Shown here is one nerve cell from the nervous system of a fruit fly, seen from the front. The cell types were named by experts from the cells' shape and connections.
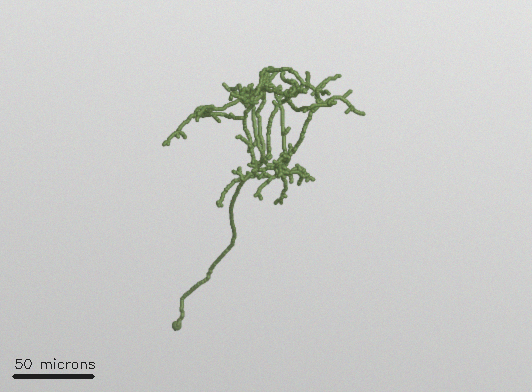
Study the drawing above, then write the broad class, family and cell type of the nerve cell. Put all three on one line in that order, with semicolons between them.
nerve-cord intrinsic neuron; hemilineage 12A; IN12A059_f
